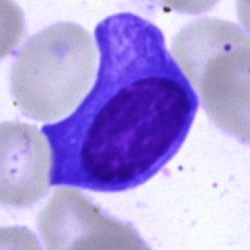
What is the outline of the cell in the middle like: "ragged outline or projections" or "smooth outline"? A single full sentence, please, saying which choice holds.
The outline of the cell is rough, not smooth.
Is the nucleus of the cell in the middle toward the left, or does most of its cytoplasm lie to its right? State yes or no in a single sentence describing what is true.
No, the nucleus sits toward the right, whether upper, middle or lower.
